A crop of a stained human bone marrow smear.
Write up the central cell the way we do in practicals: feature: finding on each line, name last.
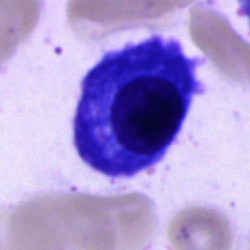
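Outline: oval, running longer from upper right to lower left
Margin: look at the upper right, where small blunt blebs project
Nucleoli: none to be seen in the nucleus
Cytoplasm: abundant, stained deep blue
Cell: plasma cell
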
